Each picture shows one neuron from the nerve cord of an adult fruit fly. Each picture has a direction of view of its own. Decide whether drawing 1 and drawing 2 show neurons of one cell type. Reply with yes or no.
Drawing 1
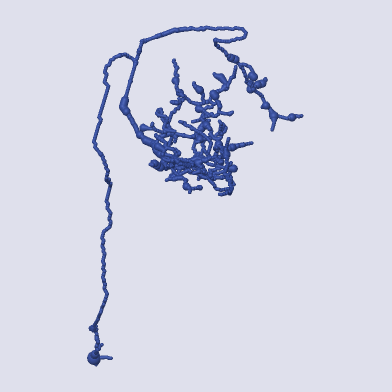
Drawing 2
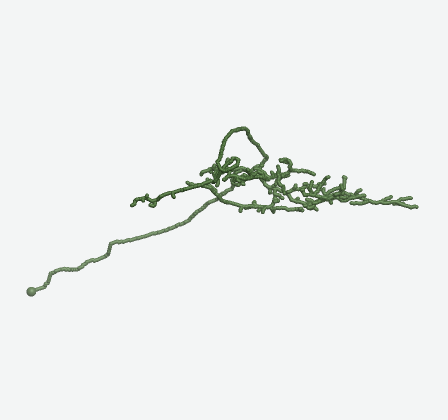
yes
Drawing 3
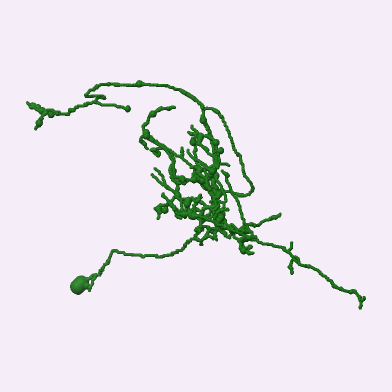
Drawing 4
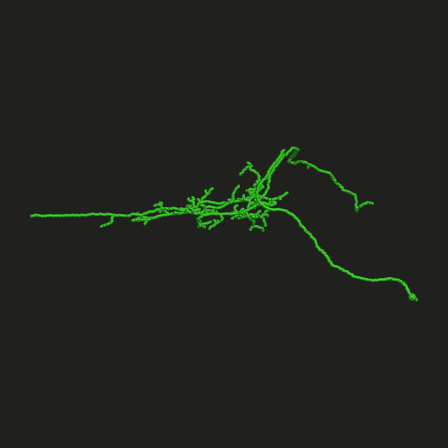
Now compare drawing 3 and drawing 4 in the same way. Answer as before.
yes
